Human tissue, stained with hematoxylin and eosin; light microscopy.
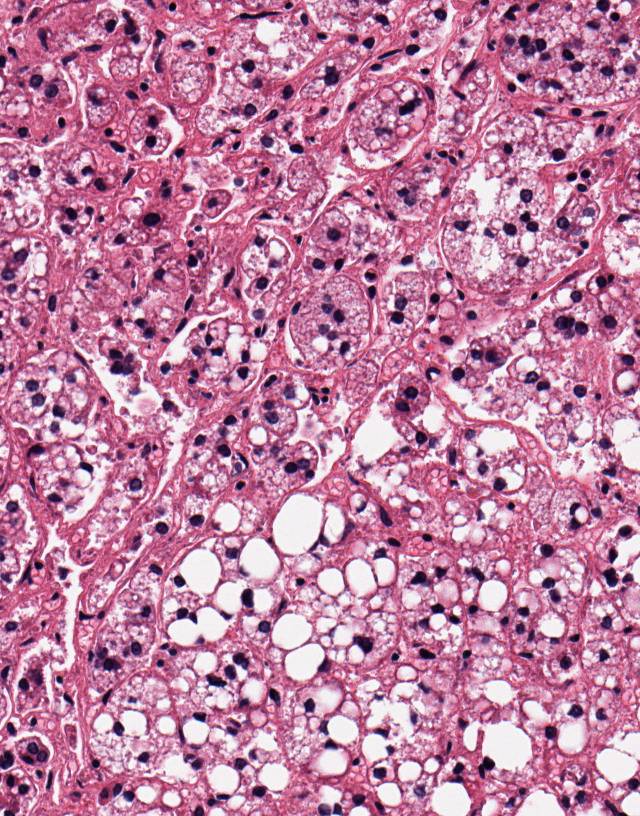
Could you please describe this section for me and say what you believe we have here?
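Start with the upper half: the cells have abundant pale cytoplasm finely filled with many small vacuoles, which gives them a foamy look. Now look at the lower half, where large, round, clear vacuoles are most numerous. Between the nests, the septa are delicate, with flattened, elongated nuclei along thin capillary-like channels. Notice that the cells form no gland lumens or tubules anywhere. This is adrenal gland.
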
